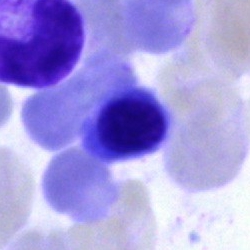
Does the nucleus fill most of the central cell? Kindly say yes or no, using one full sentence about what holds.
Yes, the cytoplasm of this cell is scant.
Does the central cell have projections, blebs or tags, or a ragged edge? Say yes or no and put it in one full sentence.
No, what this cell has is a smooth outline, not a rough one.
